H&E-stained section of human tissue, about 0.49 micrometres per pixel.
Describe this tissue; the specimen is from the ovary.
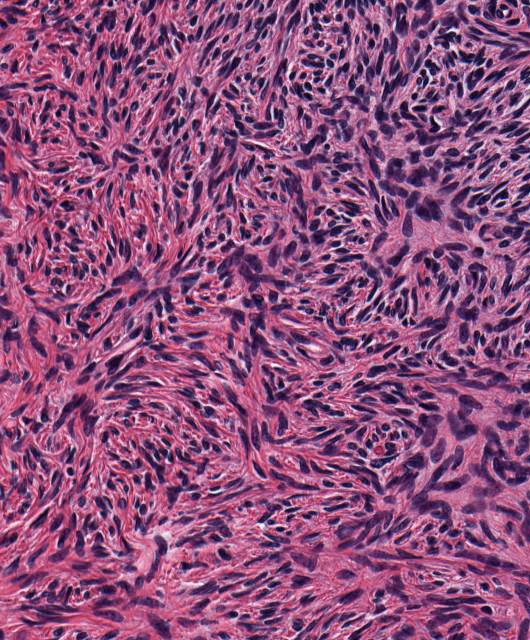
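Spindle cells seem to fill the whole field, in short interlacing fascicles that swirl into whorls here and there. Most of the nuclei are elongated and dark-staining, often tapered or wavy. I can't make out clear cell borders; the cytoplasm just merges into the pink fibres. Between the cells lies a pink, fibrillary, collagen-like background.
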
